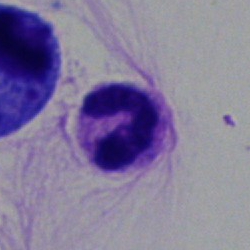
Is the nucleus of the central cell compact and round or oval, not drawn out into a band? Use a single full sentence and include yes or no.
No, what the nucleus forms is a horseshoe, C, U or S shape without separate lobes.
